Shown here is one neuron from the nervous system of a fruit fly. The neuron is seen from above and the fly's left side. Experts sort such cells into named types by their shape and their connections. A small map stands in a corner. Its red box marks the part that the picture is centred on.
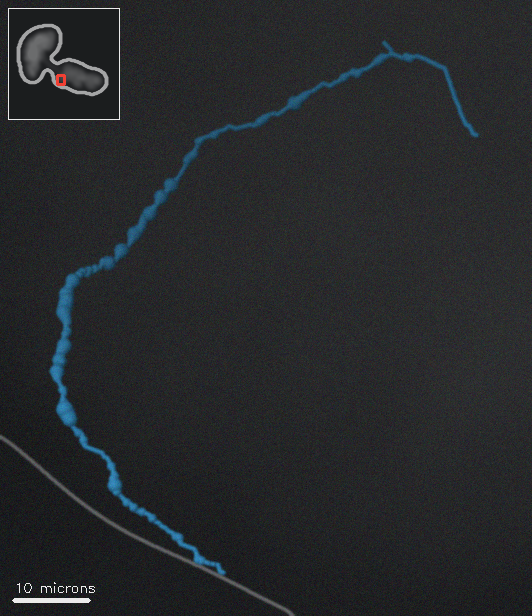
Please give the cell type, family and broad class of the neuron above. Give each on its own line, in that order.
SNta41
class mechanosensory tactile
sensory neuron entering the nerve cord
